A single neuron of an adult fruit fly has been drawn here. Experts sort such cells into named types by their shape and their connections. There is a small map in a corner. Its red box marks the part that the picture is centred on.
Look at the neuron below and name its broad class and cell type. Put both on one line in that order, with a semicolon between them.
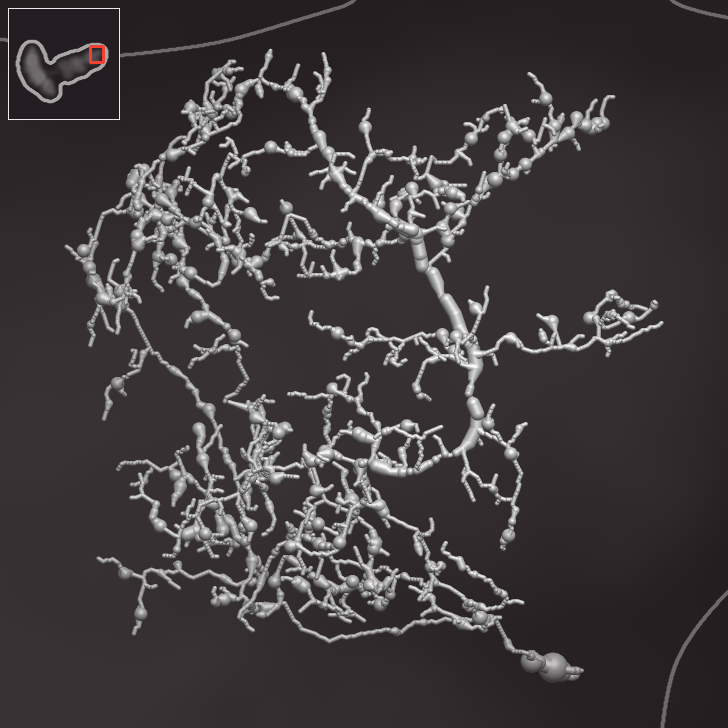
nerve-cord intrinsic neuron; INXXX253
